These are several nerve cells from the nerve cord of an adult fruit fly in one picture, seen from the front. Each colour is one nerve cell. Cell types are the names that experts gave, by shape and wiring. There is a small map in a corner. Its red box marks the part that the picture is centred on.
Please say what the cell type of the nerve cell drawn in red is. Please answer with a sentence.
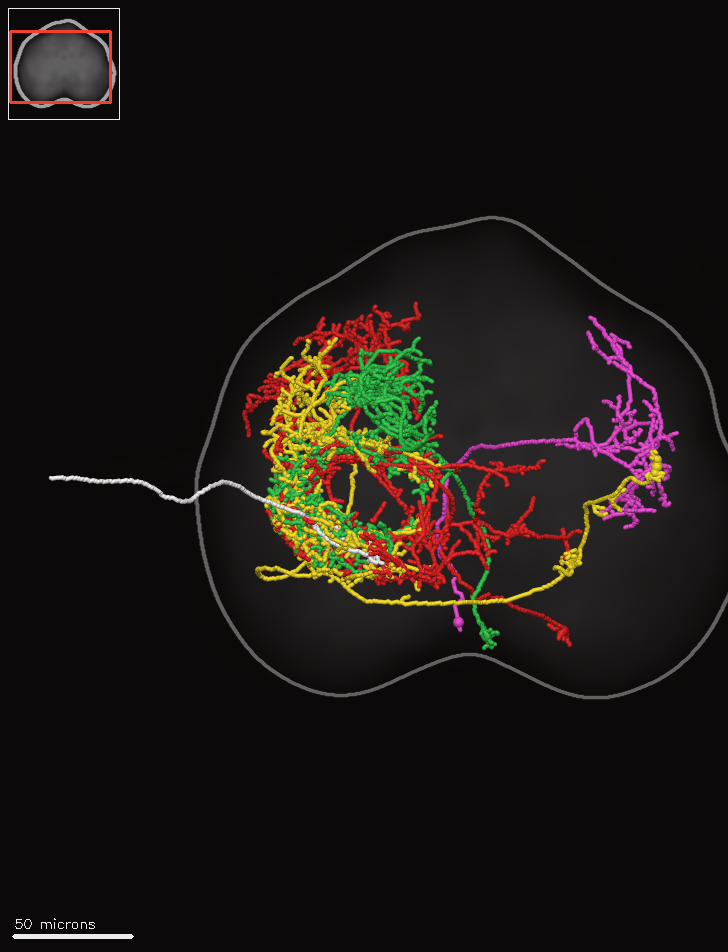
The cell type is INXXX042.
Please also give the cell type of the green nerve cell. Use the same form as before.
The cell type is AN06B089.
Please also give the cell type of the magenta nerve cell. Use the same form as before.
The cell type is IN06B079.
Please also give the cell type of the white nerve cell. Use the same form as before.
The cell type is SNta18.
